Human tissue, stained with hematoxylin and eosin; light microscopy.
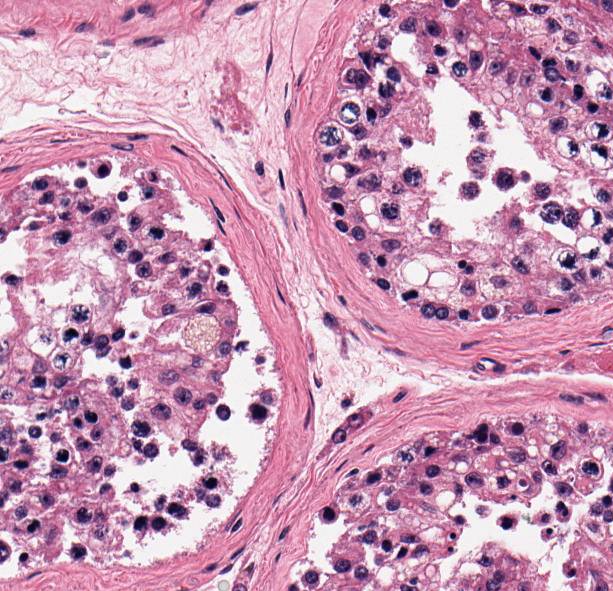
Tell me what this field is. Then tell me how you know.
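Seminiferous tubule fills this field, in parts of three tubules. Check one: the lining is stratified, rounded cells stacked several layers deep.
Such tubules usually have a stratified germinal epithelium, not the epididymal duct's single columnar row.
Check two: many middle-layer cells have large round nuclei with coarse, clumped chromatin, clearest at upper right.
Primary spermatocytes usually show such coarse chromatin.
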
